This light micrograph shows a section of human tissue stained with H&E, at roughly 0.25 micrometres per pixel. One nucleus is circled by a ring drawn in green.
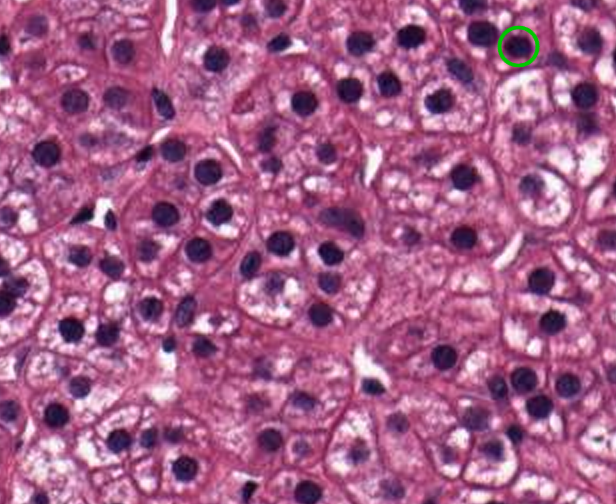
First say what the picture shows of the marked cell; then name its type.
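The nucleus is round with a smooth outline and stains dark and fairly evenly, about the same size as the nuclei of the neighbouring cells. The cell sits in a tightly packed group of similar cells, outlined by thin pink strands that separate the cell groups. The marked nucleus belongs to an adrenal cortical cell.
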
